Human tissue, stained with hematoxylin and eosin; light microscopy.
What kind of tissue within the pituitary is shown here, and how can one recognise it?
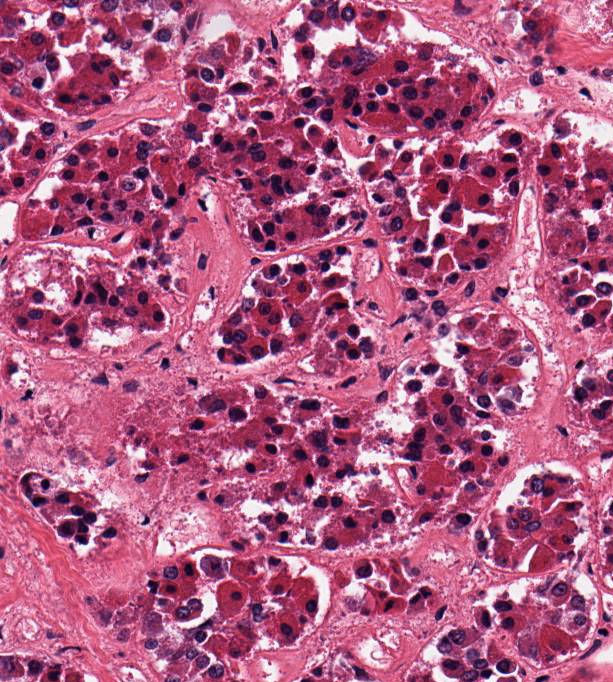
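Pars distalis. Large polygonal cells with abundant granular, deeply eosinophilic cytoplasm and round dark nuclei, mostly one per cell, lie in nests.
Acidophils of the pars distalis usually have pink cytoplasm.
Thin pink fibrous septa with scattered spindle-shaped nuclei separate the nests. The nested cells form no gland lumens or tubules.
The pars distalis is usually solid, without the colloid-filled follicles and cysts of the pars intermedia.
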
